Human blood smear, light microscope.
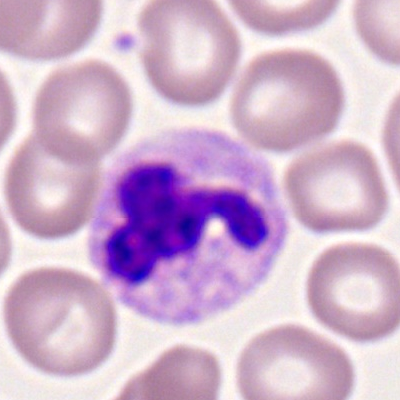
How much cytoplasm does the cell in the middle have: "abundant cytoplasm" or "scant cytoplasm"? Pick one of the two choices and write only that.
Abundant cytoplasm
